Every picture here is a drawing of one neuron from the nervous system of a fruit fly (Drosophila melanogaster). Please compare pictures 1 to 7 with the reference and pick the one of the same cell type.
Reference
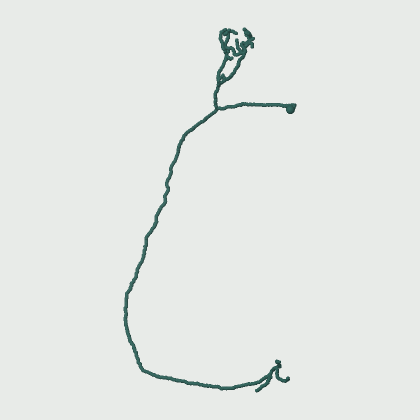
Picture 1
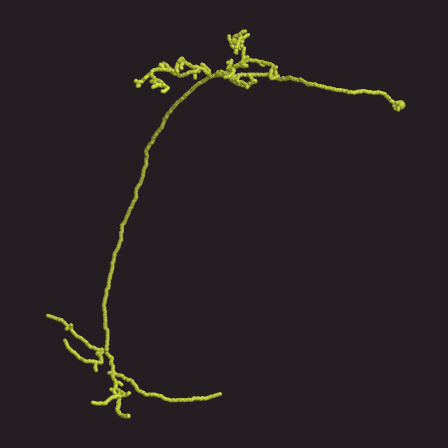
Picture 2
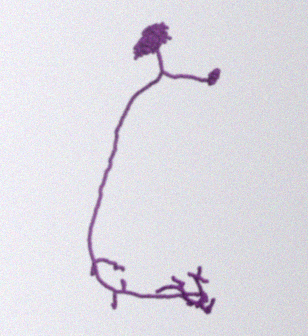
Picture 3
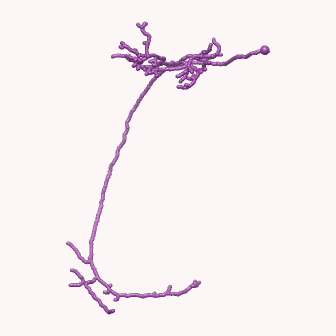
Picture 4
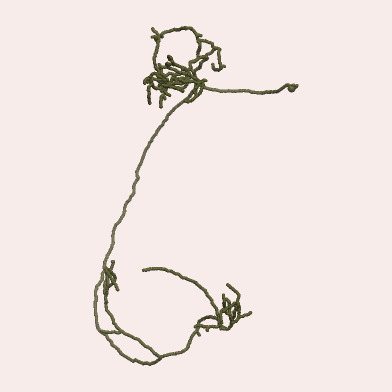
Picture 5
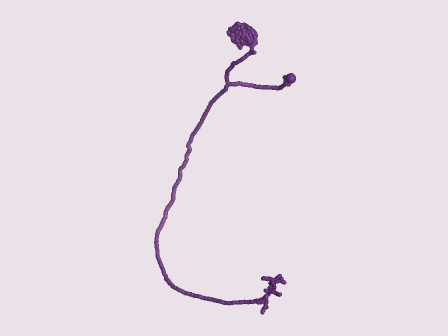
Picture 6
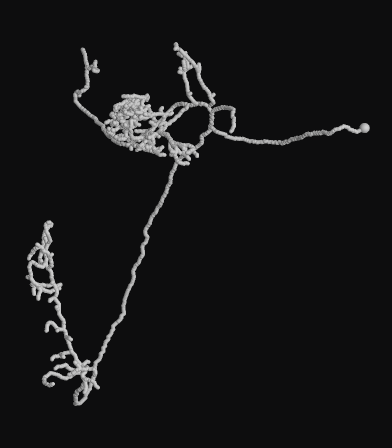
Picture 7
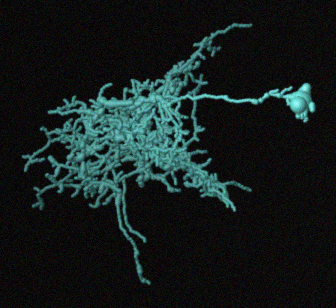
Picture 5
